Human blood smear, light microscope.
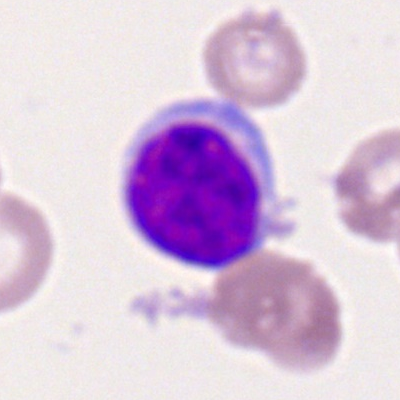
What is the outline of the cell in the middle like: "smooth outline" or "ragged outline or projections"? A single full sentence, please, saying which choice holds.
The cell's outline is ragged or frayed, or has projections, blebs or tags.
